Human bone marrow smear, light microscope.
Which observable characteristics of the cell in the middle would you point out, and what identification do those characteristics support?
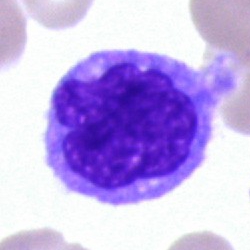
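This cell has a roughly round outline, with a small pale bulge of cytoplasm protruding from its upper right edge. The chromatin is dark purple, with small pale spots scattered through it. No coarse granules are present in the cytoplasm. This is a monocyte.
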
